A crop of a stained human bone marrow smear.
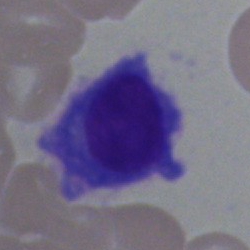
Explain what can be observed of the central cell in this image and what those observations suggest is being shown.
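Outline irregular, with several blunt bulges around the edge. Knob-like cytoplasmic projections extend from the right and lower sides. The nucleus occupies most of the cell and leaves a modest rim of cytoplasm, in which no granules are visible. Cell type: plasma cell.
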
